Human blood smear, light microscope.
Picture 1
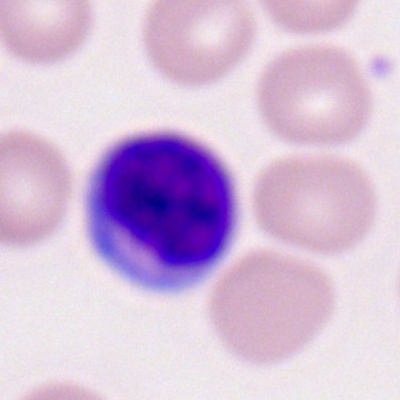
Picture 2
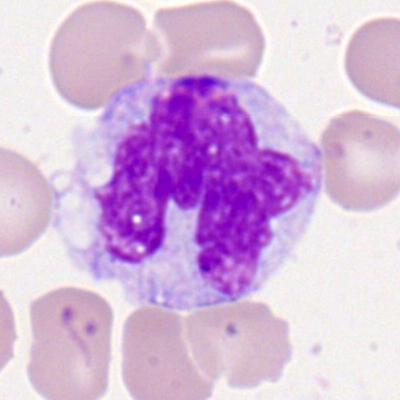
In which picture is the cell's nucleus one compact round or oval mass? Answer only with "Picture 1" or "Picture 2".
Picture 1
